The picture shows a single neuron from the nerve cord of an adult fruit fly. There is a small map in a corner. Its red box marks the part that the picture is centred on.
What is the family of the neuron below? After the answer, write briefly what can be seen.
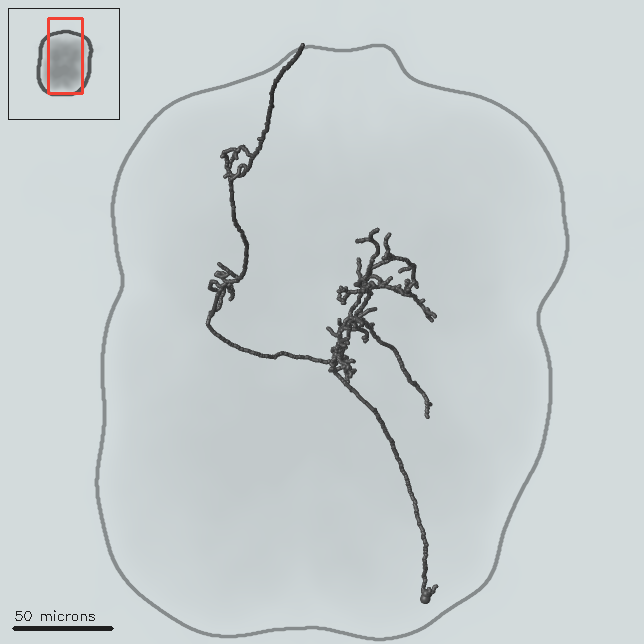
Its family is hemilineage 07B. It is an ascending neuron. From top to bottom in the picture it spans about 300 microns. As drawn here it is taller than it is wide.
